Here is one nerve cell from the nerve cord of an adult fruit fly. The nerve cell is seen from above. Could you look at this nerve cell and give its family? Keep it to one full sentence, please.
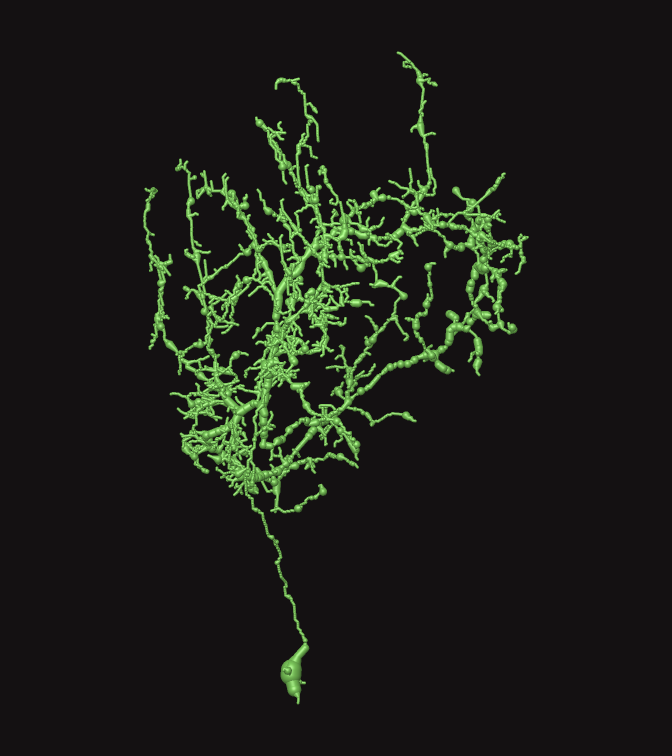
In family hemilineage 20A.22A, this nerve cell is included.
